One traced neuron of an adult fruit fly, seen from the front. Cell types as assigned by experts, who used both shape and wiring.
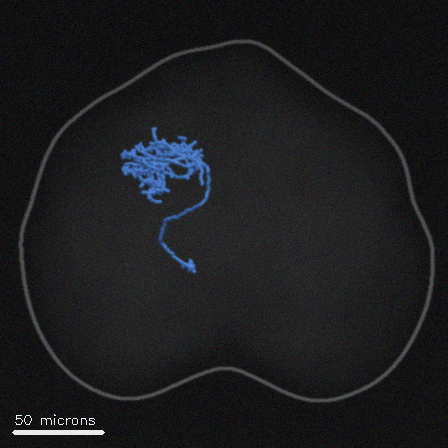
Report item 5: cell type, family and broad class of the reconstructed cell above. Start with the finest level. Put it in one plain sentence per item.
Type IN12A054 of hemilineage 12A, a nerve-cord intrinsic neuron.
